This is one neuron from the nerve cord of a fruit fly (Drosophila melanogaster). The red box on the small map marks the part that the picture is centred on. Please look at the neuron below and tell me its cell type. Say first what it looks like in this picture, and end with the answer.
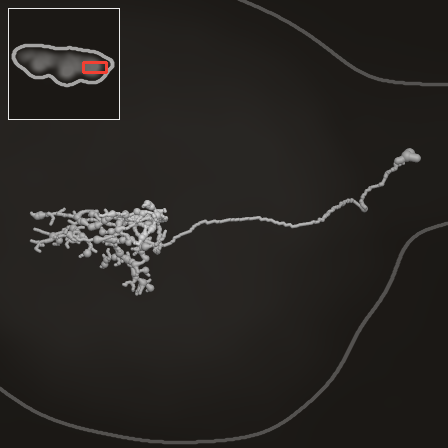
The picture shows dozens of branch ends. In this view it is more than twice as wide as it is tall. Its broad class is nerve-cord intrinsic neuron. Its cell type is IN09A044.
